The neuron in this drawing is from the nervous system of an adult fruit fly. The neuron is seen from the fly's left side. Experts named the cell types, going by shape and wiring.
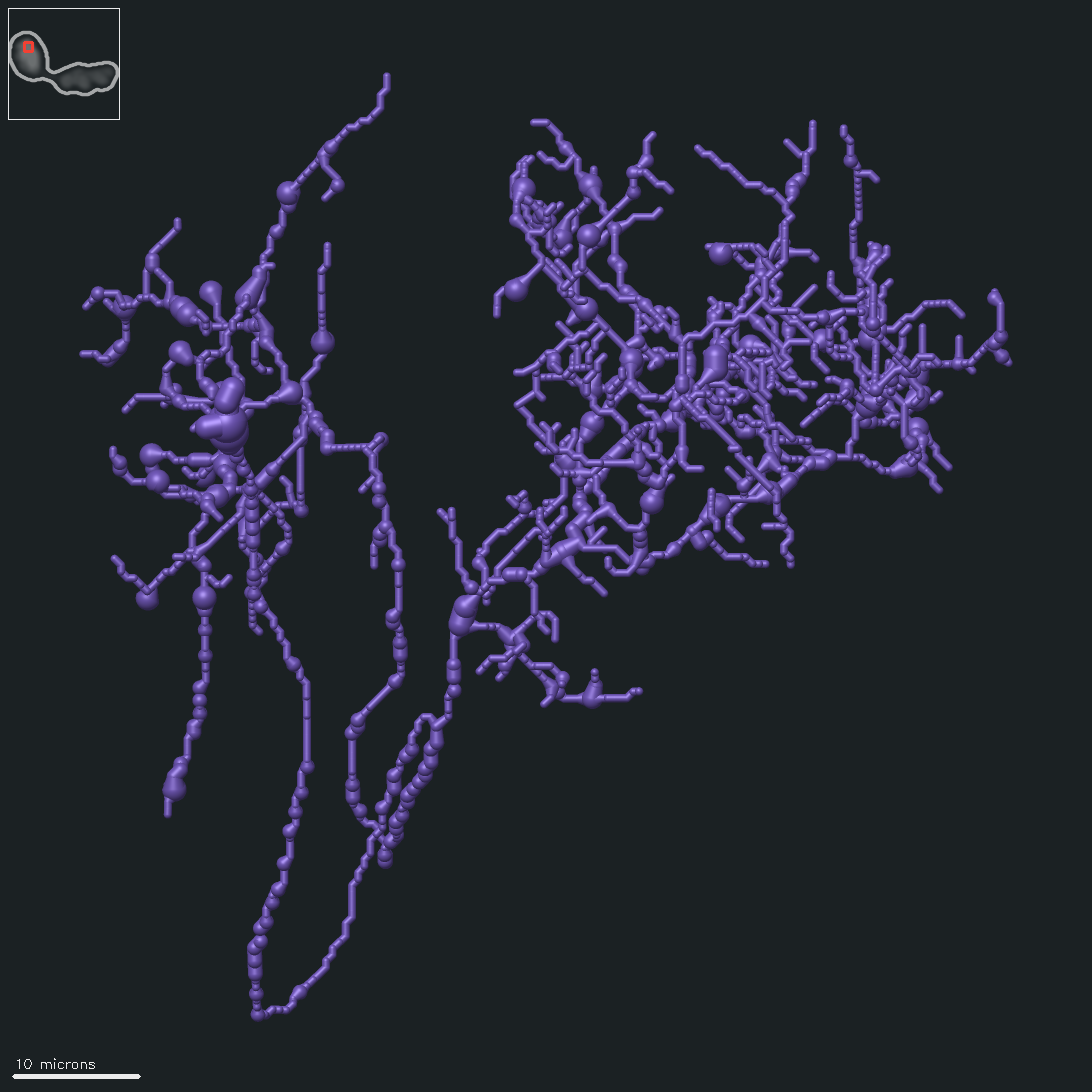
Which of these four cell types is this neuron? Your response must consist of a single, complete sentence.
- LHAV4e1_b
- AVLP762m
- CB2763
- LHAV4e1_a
With respect to cell type, this neuron is LHAV4e1_a.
